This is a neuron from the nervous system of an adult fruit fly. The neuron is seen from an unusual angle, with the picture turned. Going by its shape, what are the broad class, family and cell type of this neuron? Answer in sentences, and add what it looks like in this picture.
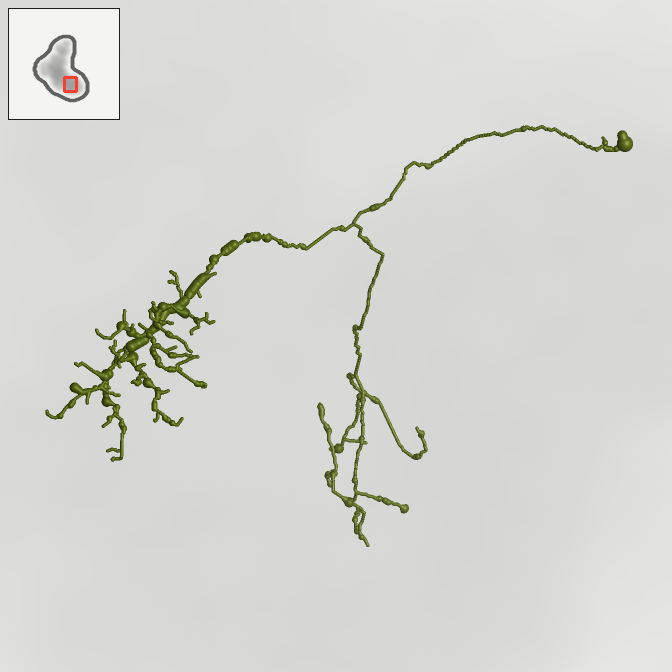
This is a visual projection neuron. The family is hemilineage VPNp2. Its cell type is LC18. Its cell body lies at the upper right of the picture. The picture shows dozens of branch ends.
